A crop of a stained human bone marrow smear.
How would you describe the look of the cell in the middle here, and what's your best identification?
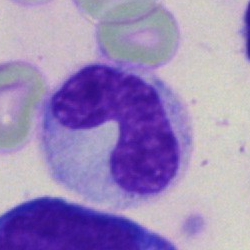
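Look how round and smooth the outline is. The nucleus is just one curved band, a bit like a horseshoe, with its hollow opening toward the lower left. You won't find nucleoli in it, and the cytoplasm has no coarse dark granules. It's a band neutrophil.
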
